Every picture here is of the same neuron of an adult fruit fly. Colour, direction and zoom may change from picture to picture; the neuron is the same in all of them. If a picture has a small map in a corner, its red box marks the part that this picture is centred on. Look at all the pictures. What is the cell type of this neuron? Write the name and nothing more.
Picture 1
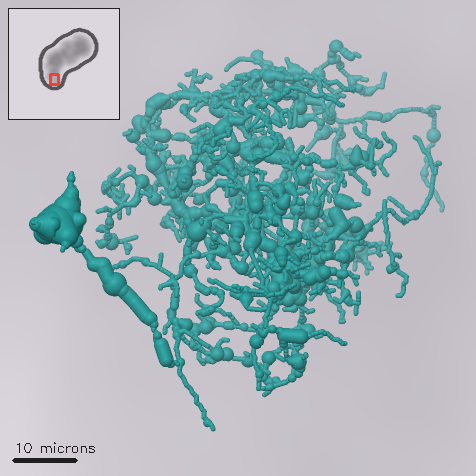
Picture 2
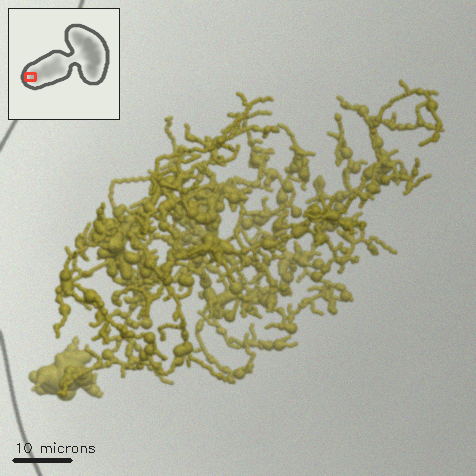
INXXX225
